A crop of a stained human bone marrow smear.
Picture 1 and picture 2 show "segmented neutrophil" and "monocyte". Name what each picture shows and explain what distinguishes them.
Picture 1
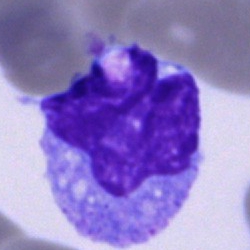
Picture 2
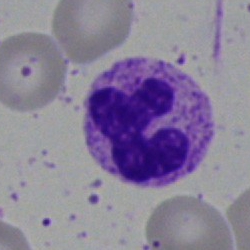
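Let me see: the monocyte is in picture 1, and the segmented neutrophil is in picture 2. The first thing I notice is the vacuoles, many small pale ones in the cytoplasm of picture 1 and none at all in picture 2.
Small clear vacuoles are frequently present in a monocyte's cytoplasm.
Then the colour of the cytoplasm: pale lilac-blue in picture 1, pale lilac in picture 2.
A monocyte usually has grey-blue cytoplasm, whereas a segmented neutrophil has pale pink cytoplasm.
The outlines differ too, since picture 1 is smoothly rounded at the bottom but irregular at the top, while picture 2 is round and smooth. Both nuclei have dark purple chromatin, dense in picture 1 and densely clumped in picture 2. I can't find any nucleoli in the nucleus of picture 2.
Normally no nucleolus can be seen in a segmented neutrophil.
Beyond the cells themselves, out-of-focus grey red cells lie above and to the left in picture 1, and small purple dots are scattered in the background of picture 2.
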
